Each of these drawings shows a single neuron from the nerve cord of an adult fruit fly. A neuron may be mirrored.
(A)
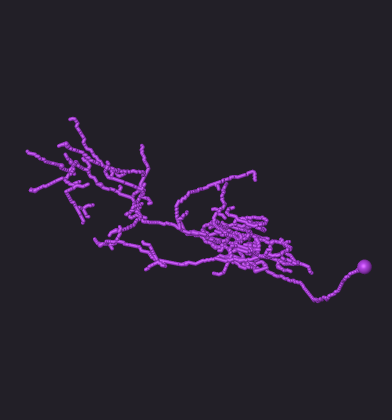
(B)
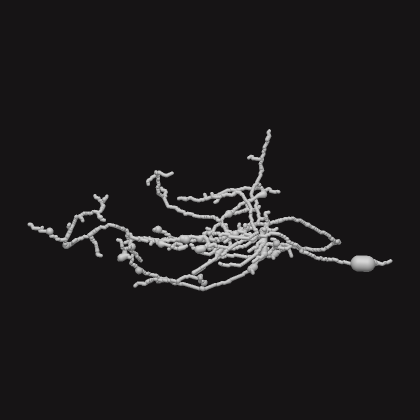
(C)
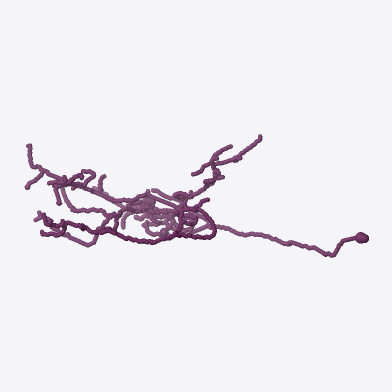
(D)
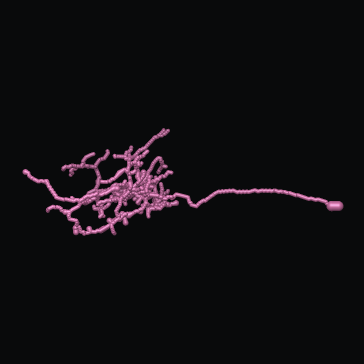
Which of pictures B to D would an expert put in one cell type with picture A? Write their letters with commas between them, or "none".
B, C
